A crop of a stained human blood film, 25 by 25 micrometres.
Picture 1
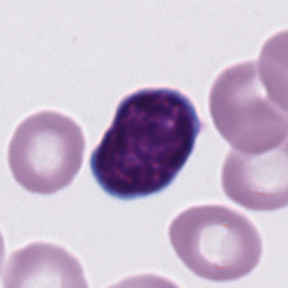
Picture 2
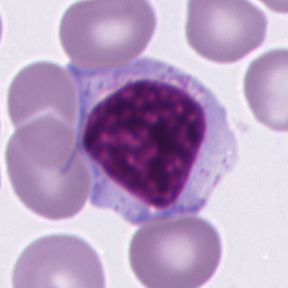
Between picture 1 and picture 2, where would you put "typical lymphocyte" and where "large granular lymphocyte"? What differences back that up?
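A typical lymphocyte is shown in picture 1 and a large granular lymphocyte in picture 2. The nucleus occupies about 90% of the cell's area in the typical lymphocyte and about 60% in the large granular lymphocyte.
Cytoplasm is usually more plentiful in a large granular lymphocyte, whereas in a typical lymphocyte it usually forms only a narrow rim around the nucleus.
In picture 1 the cytoplasm is a thin blue rim, seen best along the lower edge of the cell; in picture 2 it is pale blue.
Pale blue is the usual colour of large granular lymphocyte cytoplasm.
A few fine purplish granules are scattered in the cytoplasm of picture 2, while none can be seen in picture 1.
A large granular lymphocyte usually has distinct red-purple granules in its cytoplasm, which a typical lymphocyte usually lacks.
The typical lymphocyte measures about 11 by 8 micrometres, its nucleus a single undivided oval mass of about 10 by 7 micrometres; the nucleus of the large granular lymphocyte is about 11 micrometres across. The outline of the large granular lymphocyte is irregular rather than smoothly round, and red cells press against its left side. Both cells have dark purple, coarsely clumped chromatin, dense in picture 1 and with paler patches between the clumps in picture 2; no nucleolus is seen in picture 1 and no distinct nucleolus in picture 2.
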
